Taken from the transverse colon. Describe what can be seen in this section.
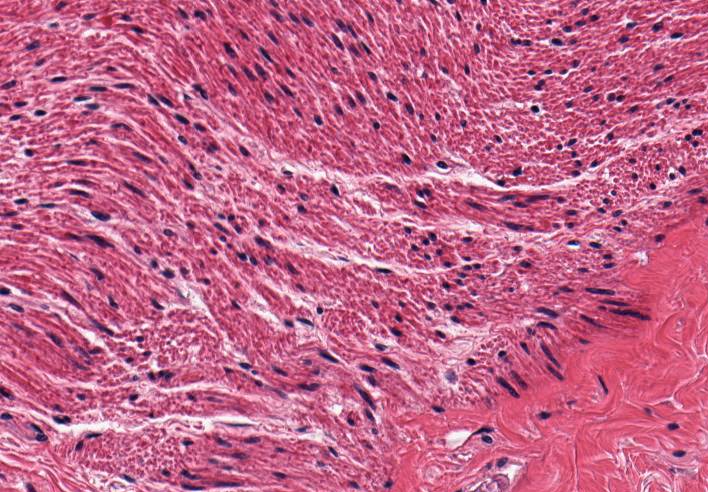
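Look at the lengthwise-cut cells: their nuclei are elongated and dark blue, with blunt, rounded ends, and they're fairly uniform in size and shape across the field. The muscle cells have plenty of deeply eosinophilic cytoplasm. Between the muscle bundles you'll see thin, pale strands of loose connective tissue.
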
